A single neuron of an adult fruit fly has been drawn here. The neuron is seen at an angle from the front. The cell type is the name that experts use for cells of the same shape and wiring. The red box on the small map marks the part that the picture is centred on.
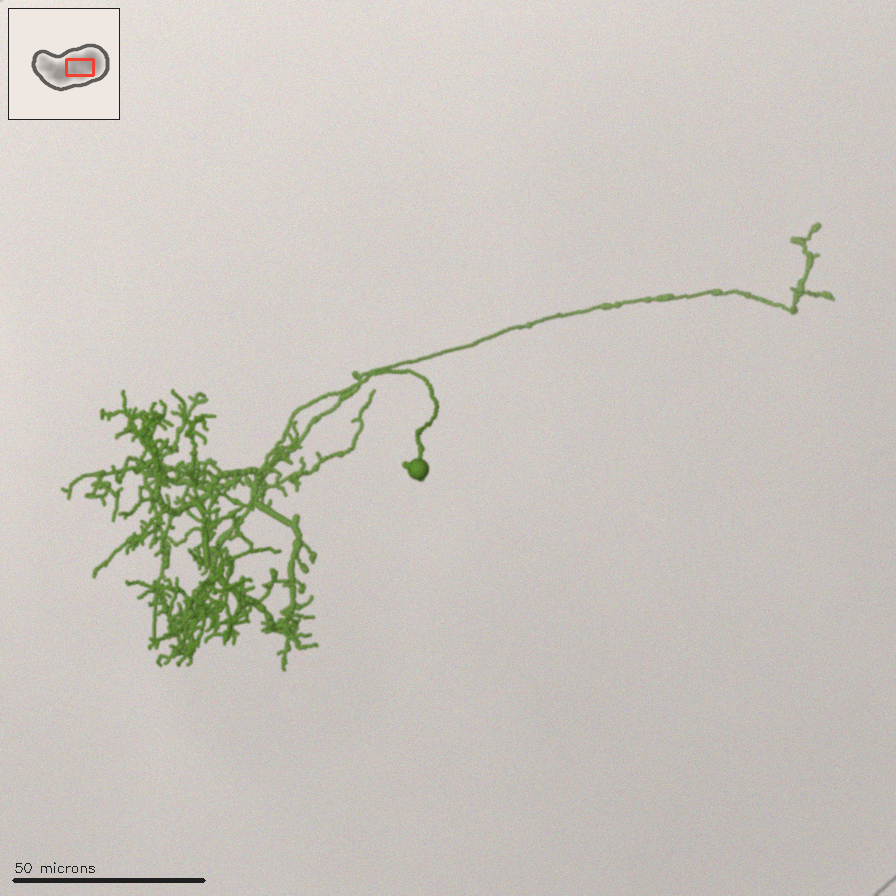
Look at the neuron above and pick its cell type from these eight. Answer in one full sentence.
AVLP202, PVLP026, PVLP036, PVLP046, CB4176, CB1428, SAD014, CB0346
It is to cell type PVLP026 that the neuron belongs.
